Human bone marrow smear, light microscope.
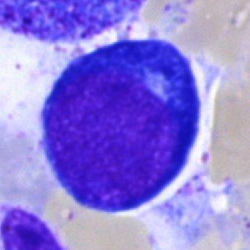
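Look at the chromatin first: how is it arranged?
It is finely stippled and spread evenly.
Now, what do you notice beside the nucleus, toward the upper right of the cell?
A pale, clear patch.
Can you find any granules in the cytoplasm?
No, there are none.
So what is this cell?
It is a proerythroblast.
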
